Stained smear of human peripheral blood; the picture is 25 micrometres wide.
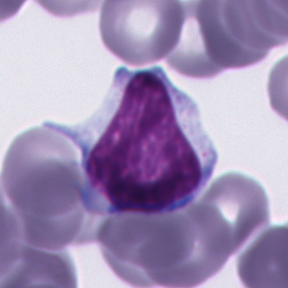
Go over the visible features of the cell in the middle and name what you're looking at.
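Outline irregular and angular, pointed corners along the top. Nucleus pear-shaped: narrow at the top, broad at the bottom. Cytoplasm pale blue-grey, without vacuoles. Typical lymphocyte.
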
